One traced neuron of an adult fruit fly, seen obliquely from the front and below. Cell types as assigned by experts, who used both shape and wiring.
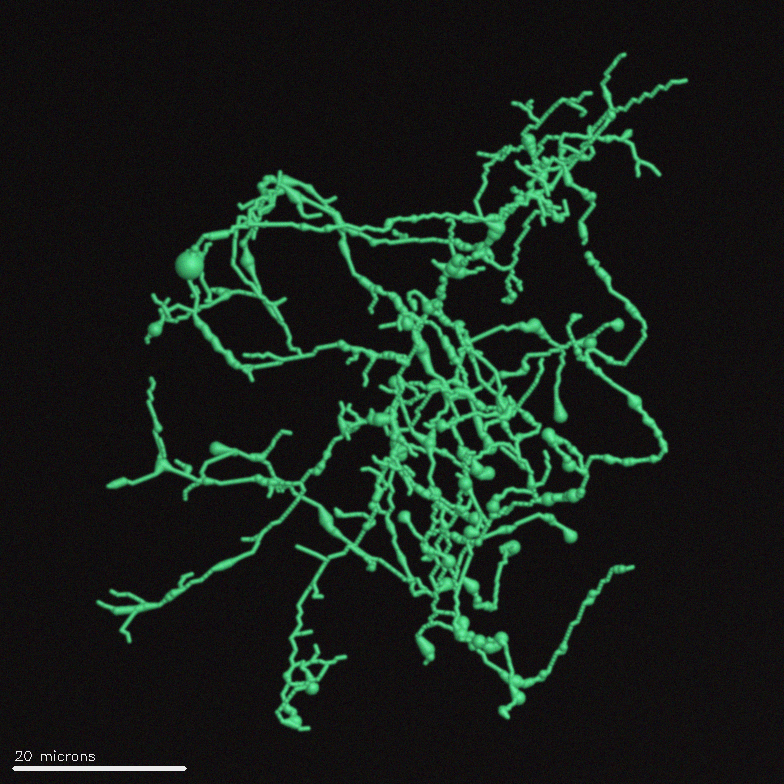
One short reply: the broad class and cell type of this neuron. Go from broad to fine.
nerve-cord intrinsic neuron; INXXX399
